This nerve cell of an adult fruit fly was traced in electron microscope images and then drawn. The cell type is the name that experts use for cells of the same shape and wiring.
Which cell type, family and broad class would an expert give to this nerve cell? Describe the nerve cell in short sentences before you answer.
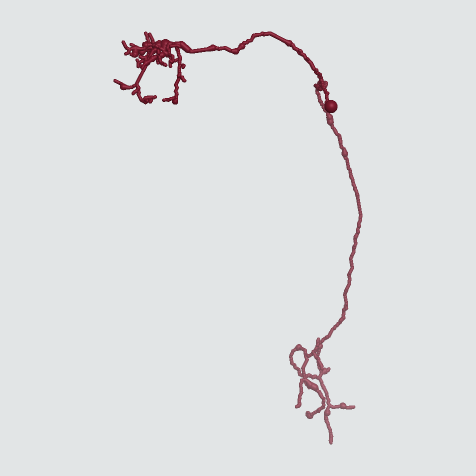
As drawn here it is taller than it is wide. It is of cell type LPC1. Its family is LPC. It is a visual projection neuron.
